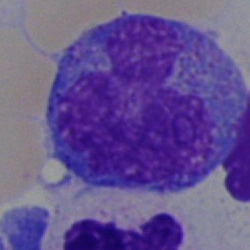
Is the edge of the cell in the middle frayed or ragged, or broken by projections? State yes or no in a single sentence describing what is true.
No, the cell's outline is smooth, without projections.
